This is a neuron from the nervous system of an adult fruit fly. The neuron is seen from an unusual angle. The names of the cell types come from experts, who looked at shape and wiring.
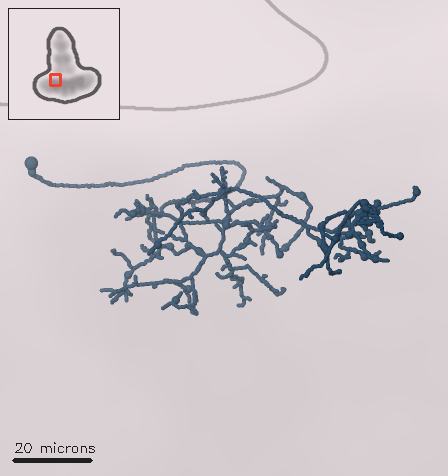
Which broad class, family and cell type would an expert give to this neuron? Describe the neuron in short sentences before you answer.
From left to right in the picture it spans about 100 microns. Dozens of branch ends can be seen. This is a central-brain intrinsic neuron. Its family is hemilineage LHp1. Its cell type is CB4115.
